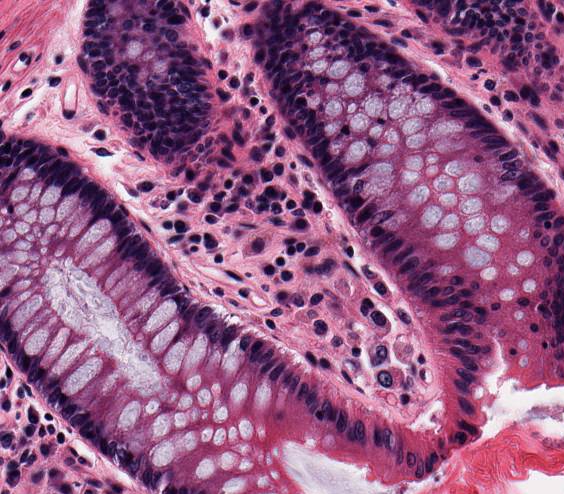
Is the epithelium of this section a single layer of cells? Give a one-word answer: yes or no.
Yes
